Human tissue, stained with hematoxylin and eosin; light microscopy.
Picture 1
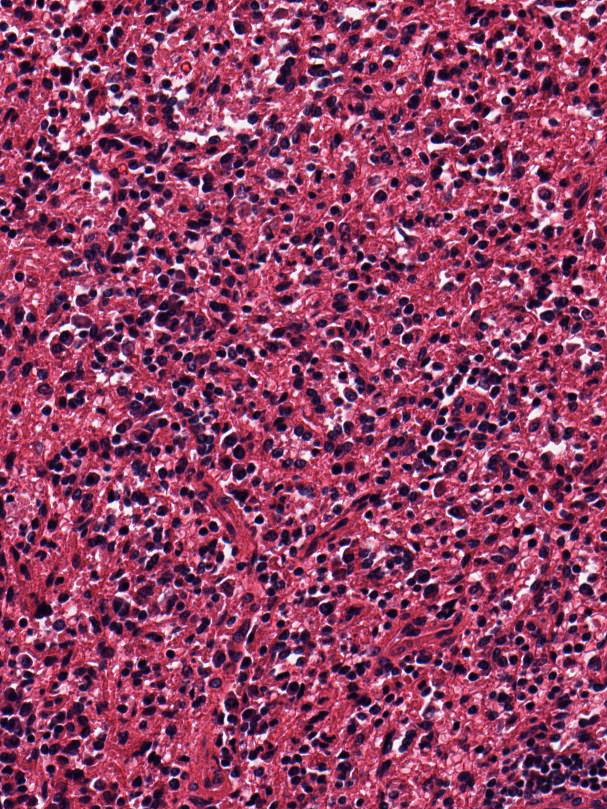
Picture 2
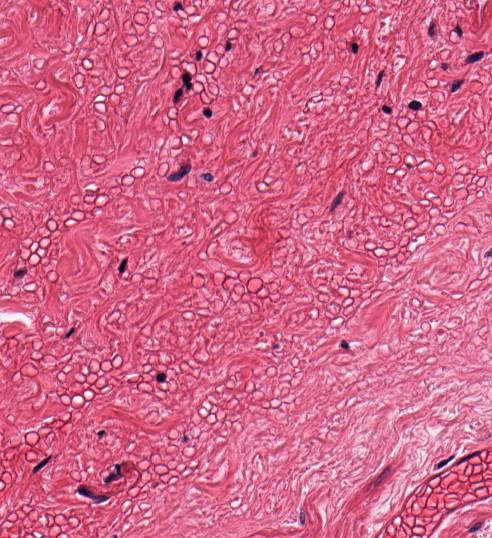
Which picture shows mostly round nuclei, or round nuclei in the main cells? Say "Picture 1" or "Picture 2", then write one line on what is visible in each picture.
Picture 1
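In picture 1: Most nuclei are small, round and densely dark-staining.
In picture 2: Nuclei are few and scattered, and they are small, dark and mostly elongated.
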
